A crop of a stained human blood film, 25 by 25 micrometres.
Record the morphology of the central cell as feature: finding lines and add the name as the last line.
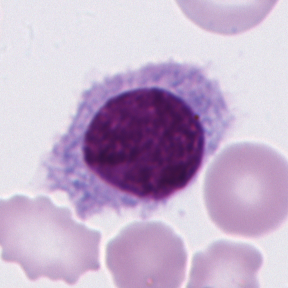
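Margin: fine hair-like projections fringing it all around
Size: about 17 by 12 micrometres
Nucleus: round, about 10 micrometres across, with no indentation or lobes
Nuclear share: about 50% of the cell's area
Chromatin: dense and finely mottled, without coarse dark blocks
Cytoplasm: pale greyish blue
Name: hairy cell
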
